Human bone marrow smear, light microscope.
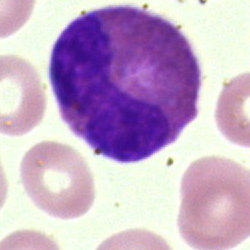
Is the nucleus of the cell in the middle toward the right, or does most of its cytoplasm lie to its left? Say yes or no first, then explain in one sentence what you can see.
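No. The nucleus is indented, curving around the left and lower part of the cell with its concave side facing the upper right.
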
